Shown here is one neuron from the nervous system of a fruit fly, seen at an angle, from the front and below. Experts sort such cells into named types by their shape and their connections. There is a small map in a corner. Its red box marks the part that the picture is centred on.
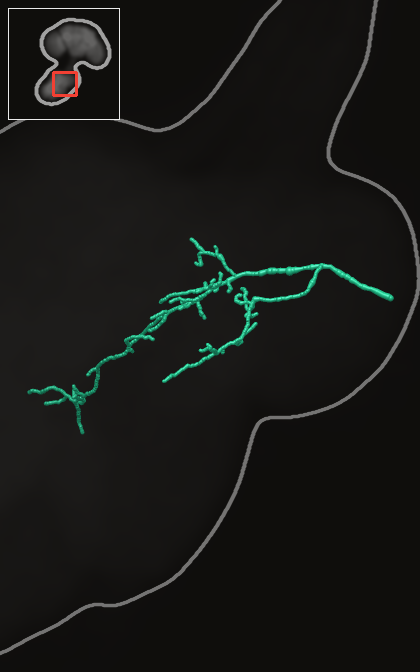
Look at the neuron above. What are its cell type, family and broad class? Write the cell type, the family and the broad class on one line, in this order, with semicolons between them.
SNpp04; class mechanosensory proprioceptive; sensory neuron entering the nerve cord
